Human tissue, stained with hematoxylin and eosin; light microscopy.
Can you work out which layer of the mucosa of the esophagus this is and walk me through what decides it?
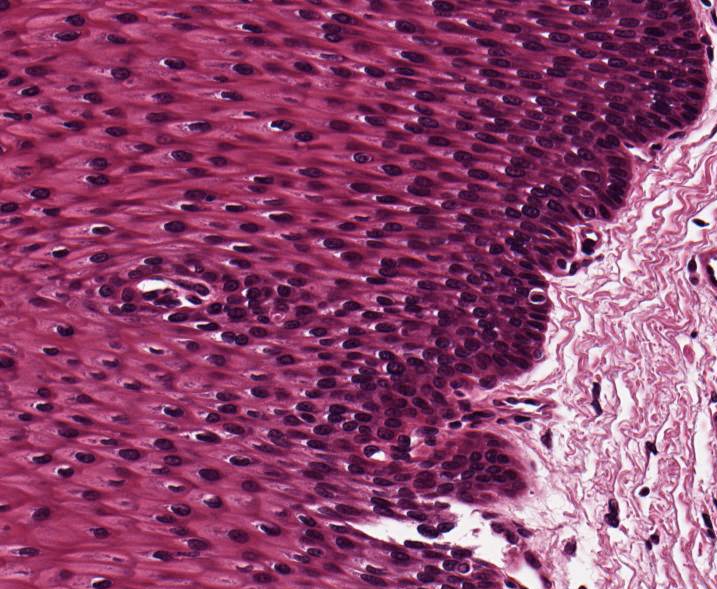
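What you have here is stratified squamous nonkeratinized epithelium, filling the left and centre, with connective tissue along the right edge. Look beside that connective tissue: the cell layers there are crowded with dark, closely packed nuclei.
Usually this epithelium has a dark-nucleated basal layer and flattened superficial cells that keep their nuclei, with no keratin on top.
Now follow toward the upper left, where the cells flatten and their nuclei elongate, yet they still contain nuclei.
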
